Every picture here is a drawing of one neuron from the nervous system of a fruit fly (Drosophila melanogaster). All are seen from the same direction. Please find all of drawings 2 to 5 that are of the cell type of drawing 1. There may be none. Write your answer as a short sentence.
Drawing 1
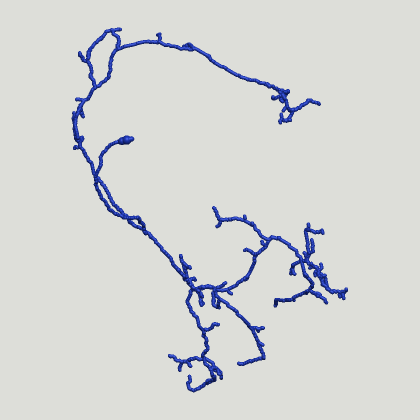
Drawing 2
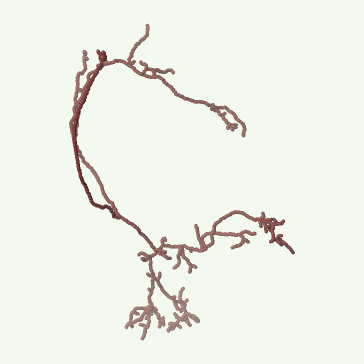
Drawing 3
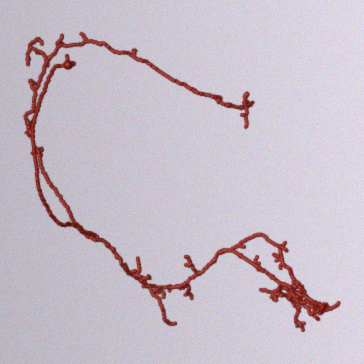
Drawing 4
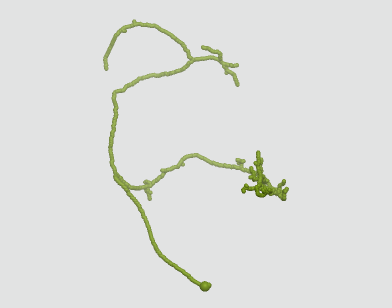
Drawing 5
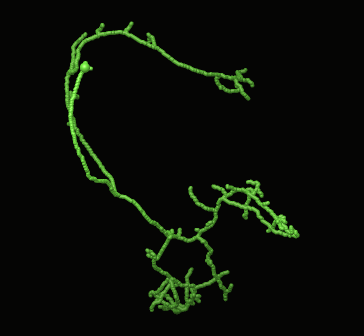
Drawing 2, drawing 3 and drawing 5 are of the same cell type.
